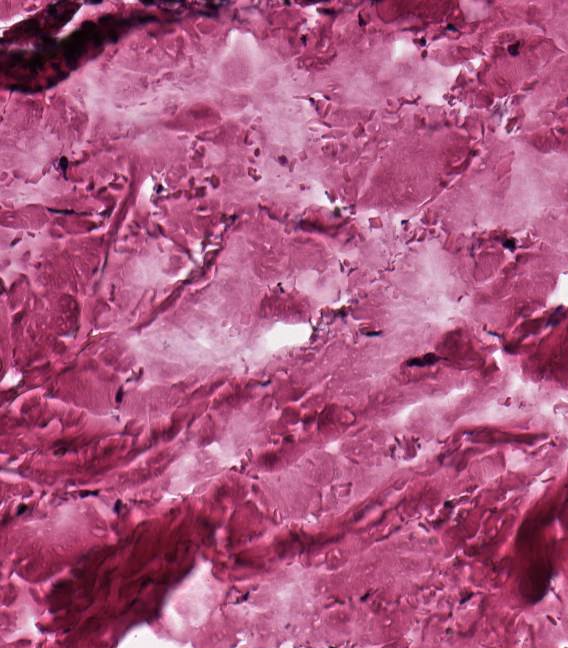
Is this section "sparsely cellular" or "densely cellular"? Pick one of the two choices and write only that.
Sparsely cellular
